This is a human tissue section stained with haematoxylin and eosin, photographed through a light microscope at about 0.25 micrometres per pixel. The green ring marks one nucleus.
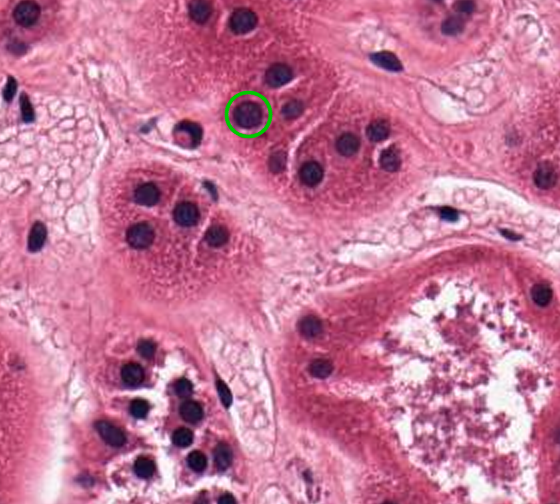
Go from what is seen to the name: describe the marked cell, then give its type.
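The nucleus sits in plentiful pink, finely granular cytoplasm, with no clear outline separating this cell from its neighbours. It lies among several other round nuclei set in the same continuous band of pink cytoplasm. The marked cell is a proximal tubule cell.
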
